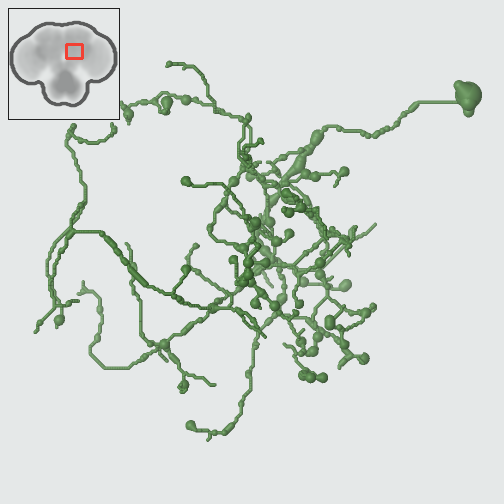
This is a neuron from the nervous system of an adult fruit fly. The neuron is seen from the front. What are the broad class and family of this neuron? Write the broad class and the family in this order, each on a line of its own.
central-brain intrinsic neuron
hemilineage ALl1_dorsal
